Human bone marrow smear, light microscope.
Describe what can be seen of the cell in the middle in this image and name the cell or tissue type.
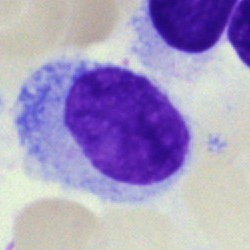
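Deep purple, fairly dense chromatin with only faint lighter patches fills a nucleus set off-centre toward the right. Pale greyish-blue cytoplasm carries dark blue-purple granular material gathered mainly along its left edge. The cell is a hairy cell.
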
